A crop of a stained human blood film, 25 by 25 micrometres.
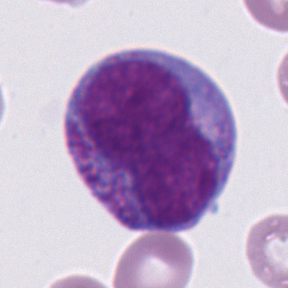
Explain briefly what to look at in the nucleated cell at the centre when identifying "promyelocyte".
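Point by point, this cell fits a promyelocyte.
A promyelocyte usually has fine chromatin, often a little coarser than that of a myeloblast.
Here the chromatin is finely granular, with no coarse dark clumps, which goes with that.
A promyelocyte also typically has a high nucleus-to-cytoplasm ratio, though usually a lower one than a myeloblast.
The nucleus takes up about 70% of the cell's area, which agrees.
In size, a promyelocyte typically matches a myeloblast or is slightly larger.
This cell measures about 16 micrometres across. Next, the cytoplasm is bluish-grey, with fine purplish granules scattered through it, clearest on the left side. Last, a pale, clearer zone sits in the cytoplasm on the right, next to the nucleus.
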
